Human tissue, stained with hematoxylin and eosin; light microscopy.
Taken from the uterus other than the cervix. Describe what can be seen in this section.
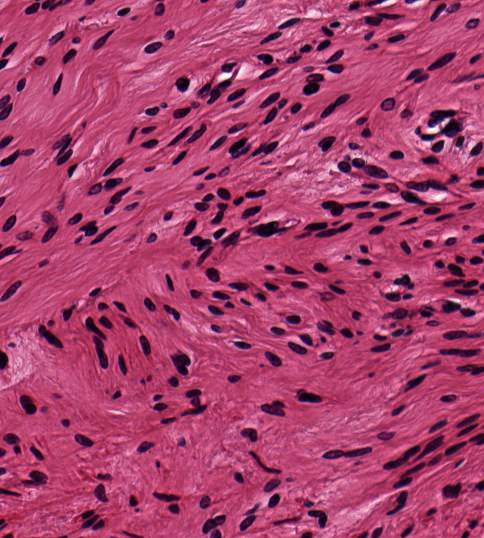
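Spindle cells are arranged in bundles running in differing directions across the field. Most nuclei are elongated and darkly stained. Cell borders are indistinct, with cytoplasm merging into the pink fibrillary background. Between the cells, the background is deeply eosinophilic, containing wavy fibrillary strands.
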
